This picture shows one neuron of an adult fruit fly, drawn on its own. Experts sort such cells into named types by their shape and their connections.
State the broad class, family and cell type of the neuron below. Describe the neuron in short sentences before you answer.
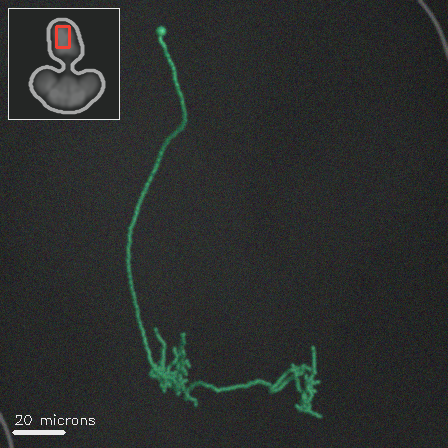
By the scale bar it is about 160 microns tall in this view. In this view it is taller than it is wide. Its broad class is nerve-cord intrinsic neuron. Its family is hemilineage 06A. The cell type is IN06A115.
